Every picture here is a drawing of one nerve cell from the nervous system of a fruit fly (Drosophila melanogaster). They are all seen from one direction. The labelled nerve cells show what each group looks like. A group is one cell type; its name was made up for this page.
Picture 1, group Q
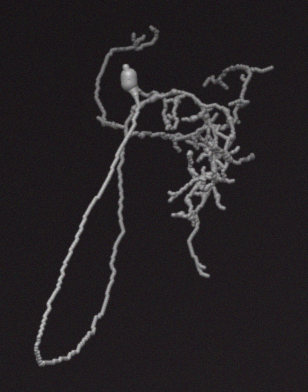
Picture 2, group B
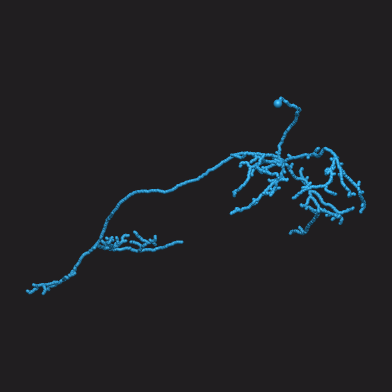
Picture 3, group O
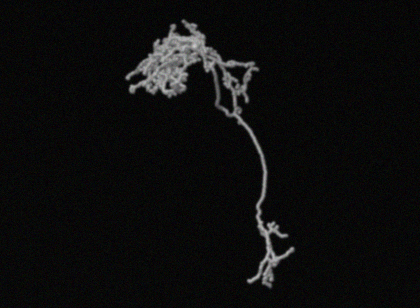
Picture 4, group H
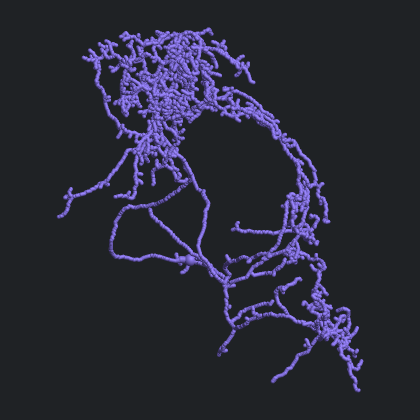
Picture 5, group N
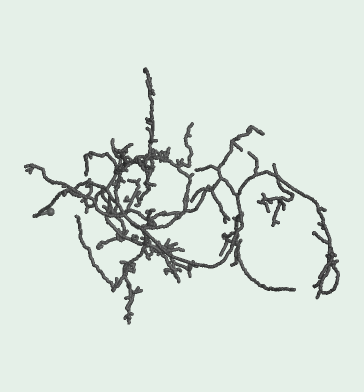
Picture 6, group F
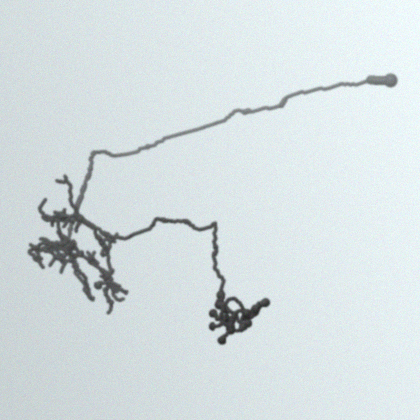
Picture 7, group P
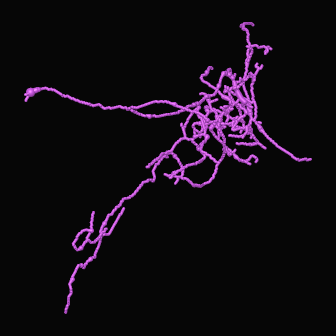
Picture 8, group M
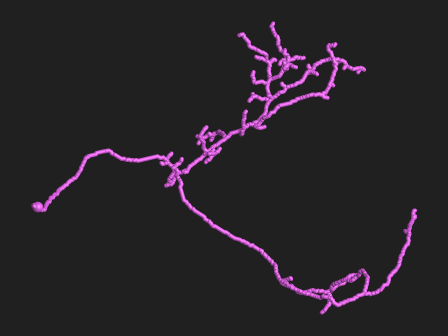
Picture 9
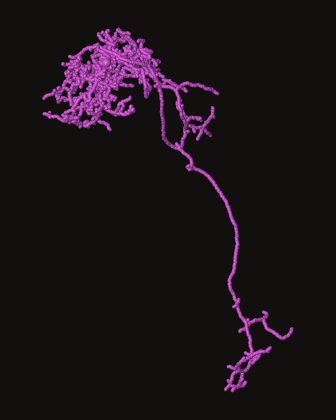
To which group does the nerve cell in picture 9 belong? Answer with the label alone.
group O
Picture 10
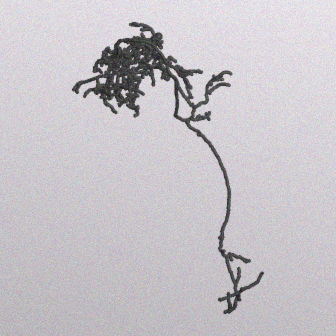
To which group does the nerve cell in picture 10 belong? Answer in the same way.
group O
